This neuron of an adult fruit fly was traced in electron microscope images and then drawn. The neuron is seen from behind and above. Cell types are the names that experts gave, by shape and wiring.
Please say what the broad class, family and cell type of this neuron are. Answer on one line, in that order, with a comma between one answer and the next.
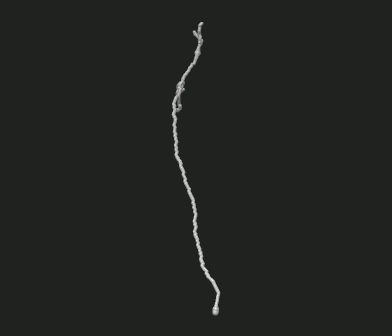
sensory neuron entering the nerve cord, class mechanosensory tactile, SNta43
